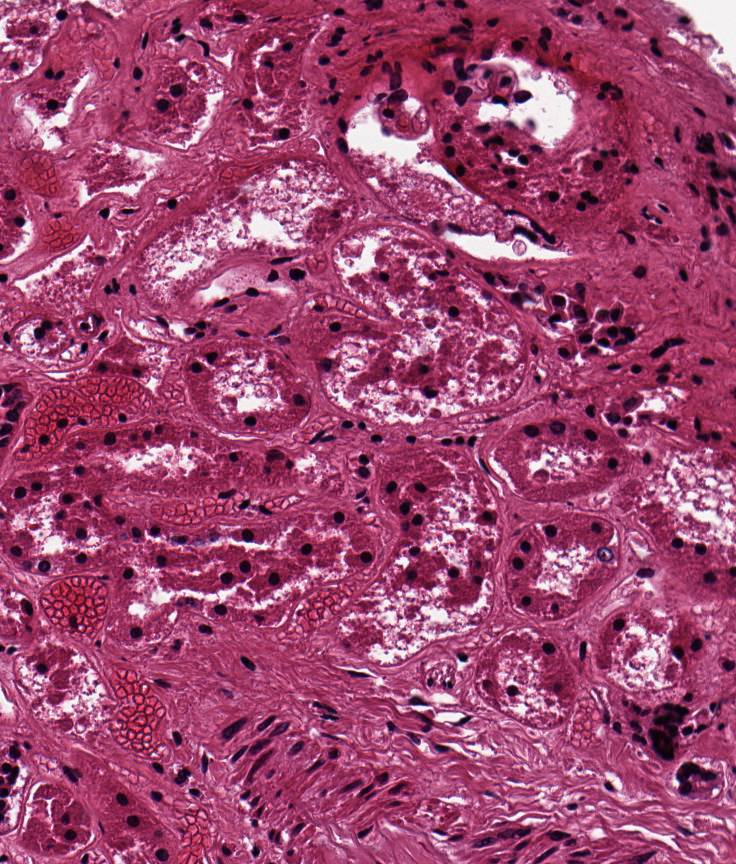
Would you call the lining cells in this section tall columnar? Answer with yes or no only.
No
